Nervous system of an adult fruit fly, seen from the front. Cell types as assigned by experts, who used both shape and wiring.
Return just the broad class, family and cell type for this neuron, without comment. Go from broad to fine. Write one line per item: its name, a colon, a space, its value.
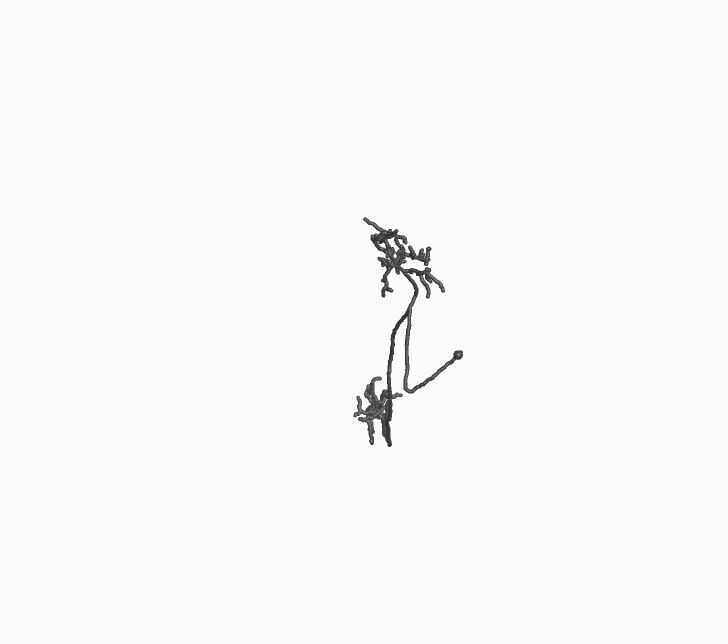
broad class: descending neuron
family: hemilineage LB12
cell type: DNg02_b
